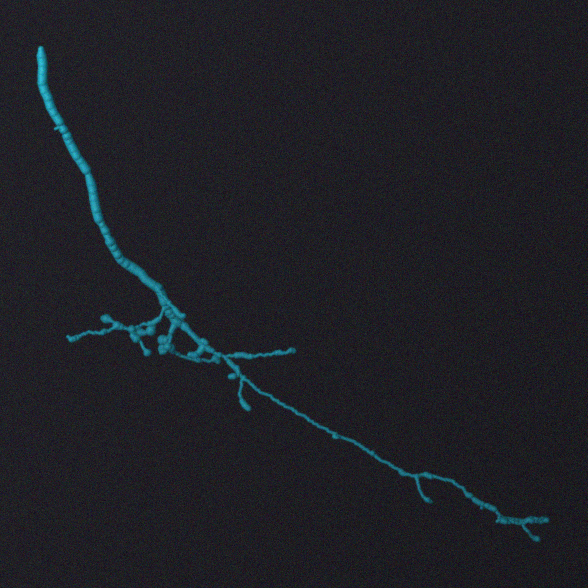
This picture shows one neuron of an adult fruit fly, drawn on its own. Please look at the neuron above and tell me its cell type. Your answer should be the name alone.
SNpp08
